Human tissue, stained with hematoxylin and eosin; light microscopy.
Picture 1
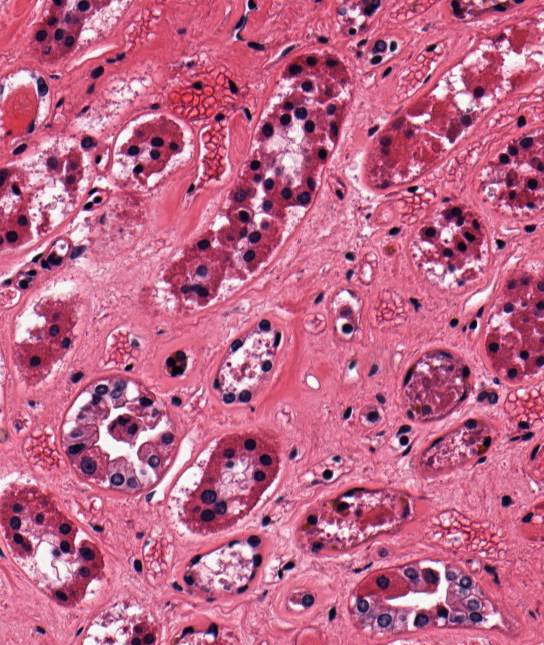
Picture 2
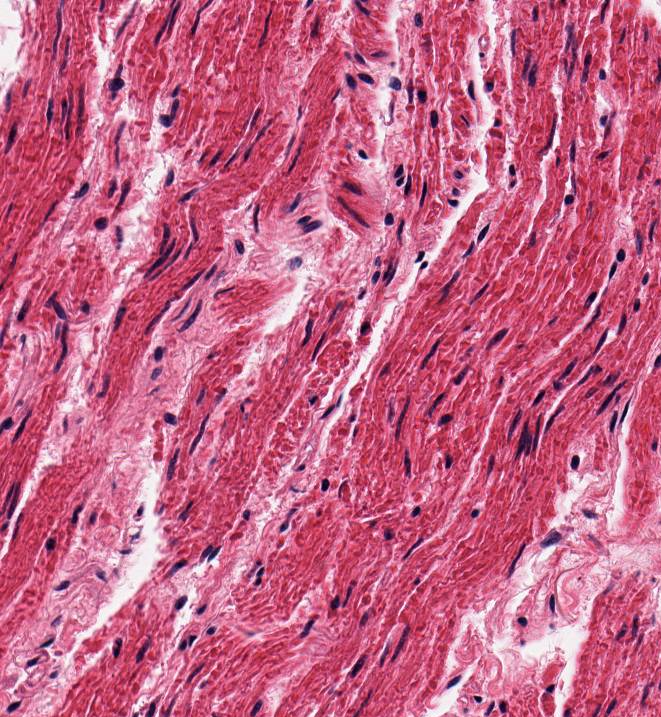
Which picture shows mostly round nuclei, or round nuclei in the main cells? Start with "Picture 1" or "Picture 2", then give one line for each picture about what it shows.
Picture 1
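Picture 1: The nuclei of the nest cells are round, dark and mostly single, with no marked variation in size.
Picture 2: The fibre nuclei are dark, elongated and aligned with the long axis of the fibres.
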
